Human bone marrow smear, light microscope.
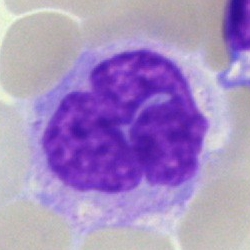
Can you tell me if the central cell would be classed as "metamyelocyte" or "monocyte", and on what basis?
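Answer: monocyte. The cytoplasm is pale greyish blue and forms a rim around the nucleus, widest below it.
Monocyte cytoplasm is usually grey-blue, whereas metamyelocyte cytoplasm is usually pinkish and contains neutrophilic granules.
The chromatin is dark purple and mottled with paler patches.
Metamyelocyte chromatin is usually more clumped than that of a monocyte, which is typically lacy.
Small pale vacuole-like spots lie in the cytoplasm along the lower edge of the cell.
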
